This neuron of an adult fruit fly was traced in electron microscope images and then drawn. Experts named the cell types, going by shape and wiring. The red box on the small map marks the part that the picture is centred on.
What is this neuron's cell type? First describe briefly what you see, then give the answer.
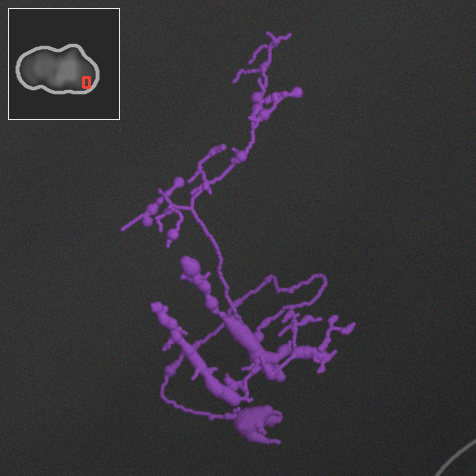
The picture shows dozens of branch ends. In this view it is taller than it is wide. It is an optic-lobe intrinsic neuron. Its cell type is Dm9.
